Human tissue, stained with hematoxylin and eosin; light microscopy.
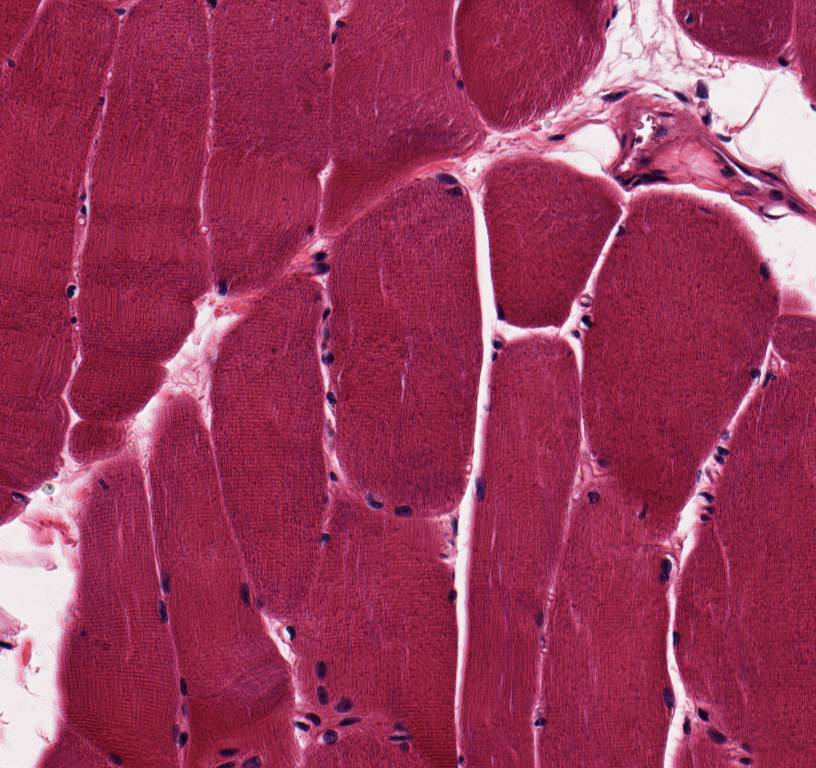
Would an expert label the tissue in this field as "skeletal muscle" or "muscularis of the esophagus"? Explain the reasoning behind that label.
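This is skeletal muscle, not muscularis of the esophagus. The fibres show fine transverse cross-striations across their width.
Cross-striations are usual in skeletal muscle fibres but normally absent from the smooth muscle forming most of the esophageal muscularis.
The fibre nuclei are small, dark and flattened, and they lie at the fibre edges.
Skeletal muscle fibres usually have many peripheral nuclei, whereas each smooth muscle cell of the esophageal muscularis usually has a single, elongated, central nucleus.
Loose connective tissue at the upper right holds a small blood vessel; no epithelium or glands are present.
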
